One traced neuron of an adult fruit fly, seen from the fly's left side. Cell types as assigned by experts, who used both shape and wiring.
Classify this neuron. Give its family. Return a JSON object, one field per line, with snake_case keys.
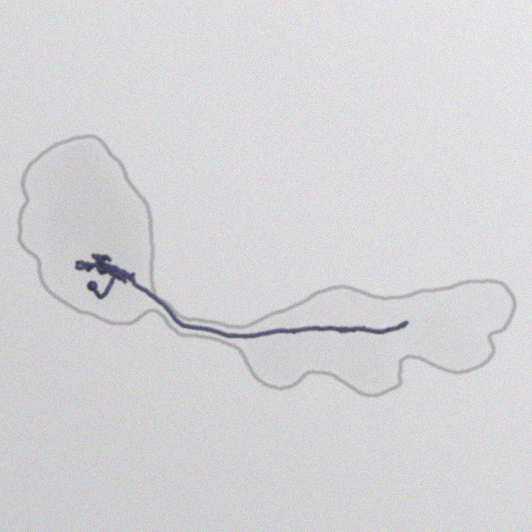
{
 "family": "hemilineage LB7"
}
